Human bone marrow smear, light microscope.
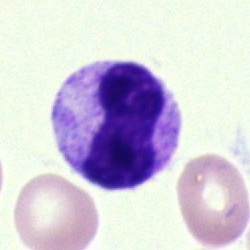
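Metamyelocyte in a stained human bone marrow smear. Its nucleus is pinched in at the middle into an hourglass shape and sits toward the right side of the cell. The chromatin is dense and dark purple. The cytoplasm is broadest to the left of the nucleus.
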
